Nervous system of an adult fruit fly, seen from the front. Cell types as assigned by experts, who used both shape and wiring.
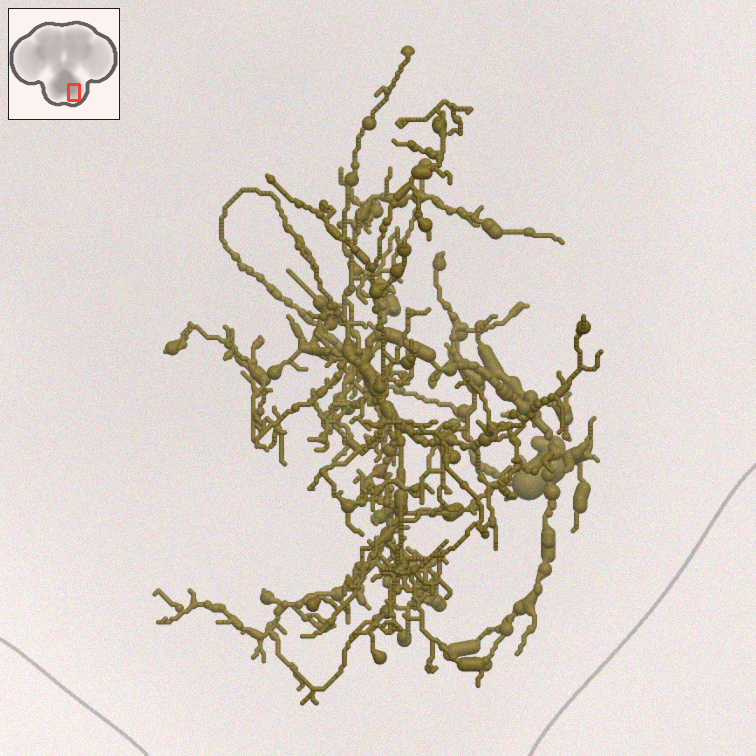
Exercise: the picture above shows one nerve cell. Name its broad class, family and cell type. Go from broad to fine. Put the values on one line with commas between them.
nerve-cord intrinsic neuron, hemilineage 21A, IN21A042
